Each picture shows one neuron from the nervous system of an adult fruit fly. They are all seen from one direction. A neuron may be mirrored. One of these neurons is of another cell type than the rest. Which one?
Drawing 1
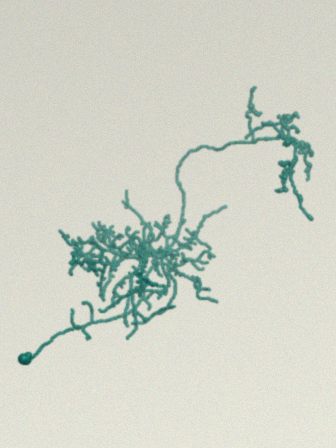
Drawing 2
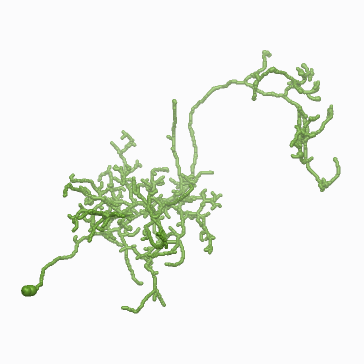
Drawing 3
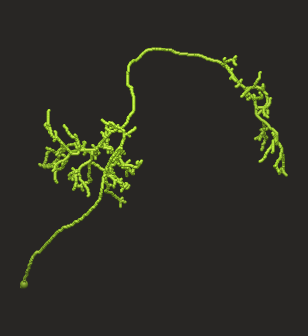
Drawing 3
